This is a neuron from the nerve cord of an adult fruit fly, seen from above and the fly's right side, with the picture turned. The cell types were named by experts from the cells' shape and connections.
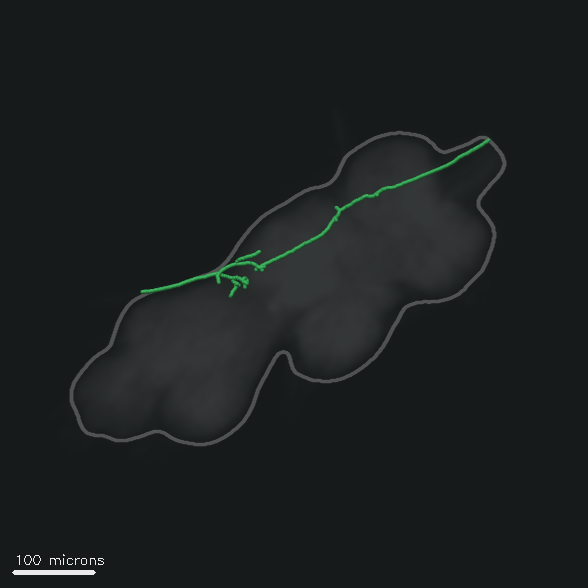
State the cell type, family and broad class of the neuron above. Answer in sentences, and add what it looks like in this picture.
It is of cell type SApp08. The name of its family is class mechanosensory proprioceptive. It is a sensory neuron ascending to the brain. The drawing shows no cell body. From left to right in the picture it spans about 450 microns.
